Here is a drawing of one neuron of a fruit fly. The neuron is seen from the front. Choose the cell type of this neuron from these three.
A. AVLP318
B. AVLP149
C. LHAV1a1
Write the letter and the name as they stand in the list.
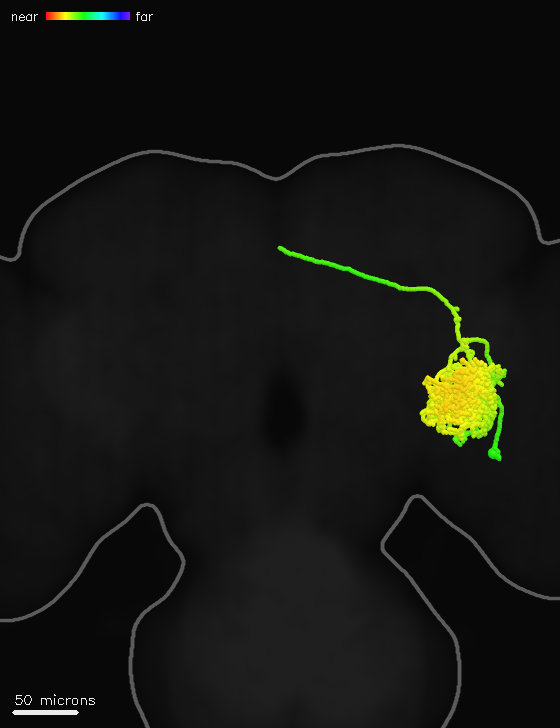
A. AVLP318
